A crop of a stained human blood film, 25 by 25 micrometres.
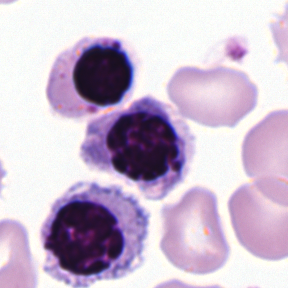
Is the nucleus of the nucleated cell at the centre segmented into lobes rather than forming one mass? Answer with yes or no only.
No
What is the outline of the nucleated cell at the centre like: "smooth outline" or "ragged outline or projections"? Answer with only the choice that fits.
Ragged outline or projections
